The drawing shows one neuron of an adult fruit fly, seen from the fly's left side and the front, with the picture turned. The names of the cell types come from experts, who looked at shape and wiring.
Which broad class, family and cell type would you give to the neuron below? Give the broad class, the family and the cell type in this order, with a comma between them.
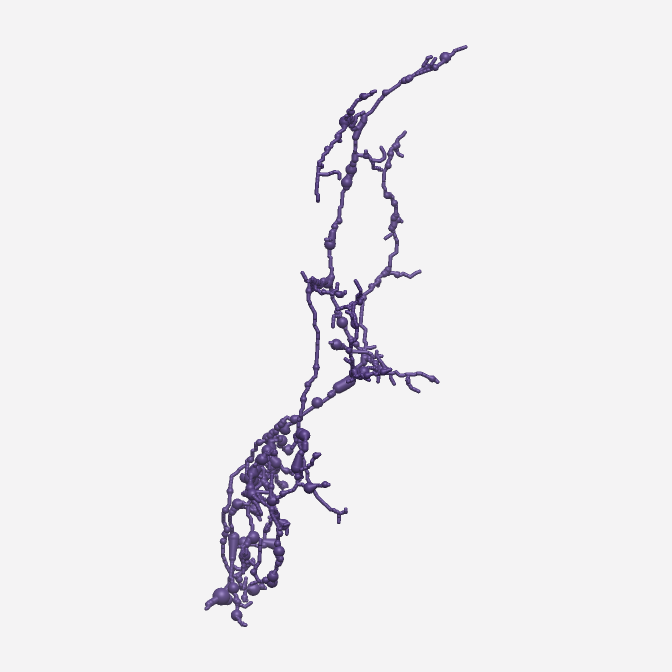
central-brain intrinsic neuron, hemilineage LHd2, CB2600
